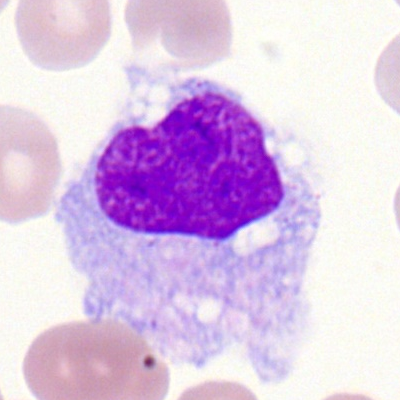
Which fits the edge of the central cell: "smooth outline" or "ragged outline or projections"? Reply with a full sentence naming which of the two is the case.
Projections, blebs or tags, or a frayed edge, mark the outline of the cell.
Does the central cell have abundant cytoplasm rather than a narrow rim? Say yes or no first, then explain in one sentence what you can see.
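Yes. The cytoplasm is abundant and pale grey-blue.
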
